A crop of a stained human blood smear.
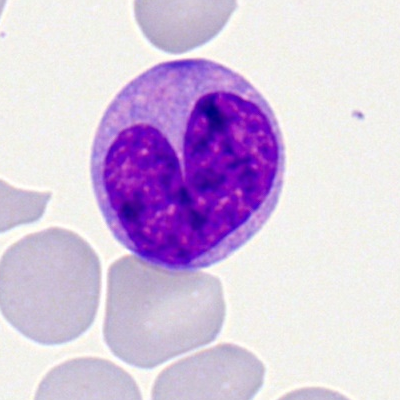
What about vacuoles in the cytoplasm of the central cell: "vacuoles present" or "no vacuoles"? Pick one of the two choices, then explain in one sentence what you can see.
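No vacuoles. No vacuoles are seen in the cytoplasm.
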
